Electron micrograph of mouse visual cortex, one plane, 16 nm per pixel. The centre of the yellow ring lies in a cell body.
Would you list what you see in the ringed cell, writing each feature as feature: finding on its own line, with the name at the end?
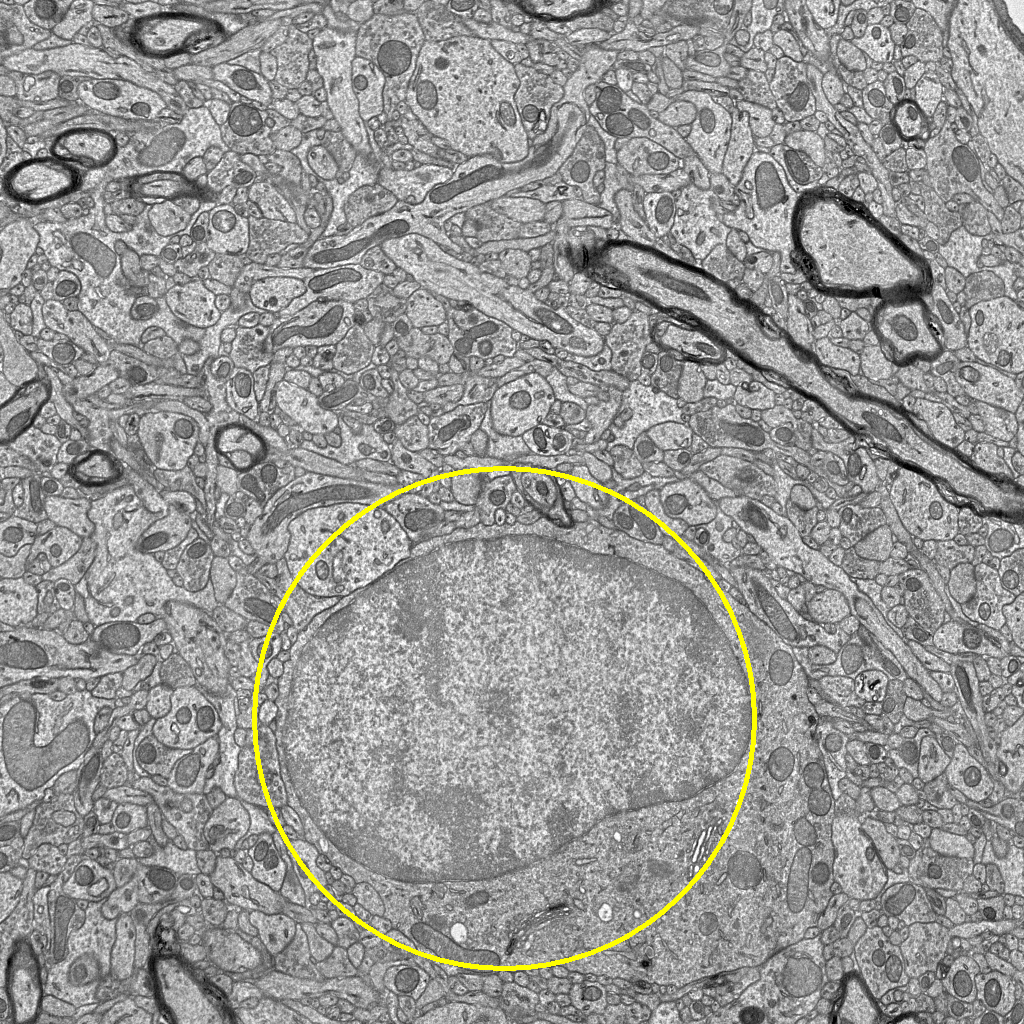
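Nucleus: whole oval in plane, long axis roughly left to right
Envelope: smooth, no deep infoldings
Chromatin: irregular darker patches scattered throughout, no thick continuous band along envelope
Cytoplasm: stacks of flattened membranes below nucleus
Cell: oligodendrocyte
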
